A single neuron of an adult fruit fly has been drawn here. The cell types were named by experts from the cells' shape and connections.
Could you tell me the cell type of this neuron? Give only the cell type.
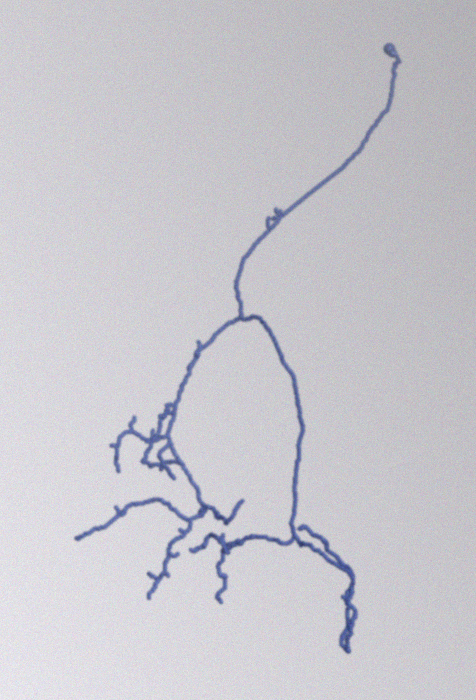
PS005_a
